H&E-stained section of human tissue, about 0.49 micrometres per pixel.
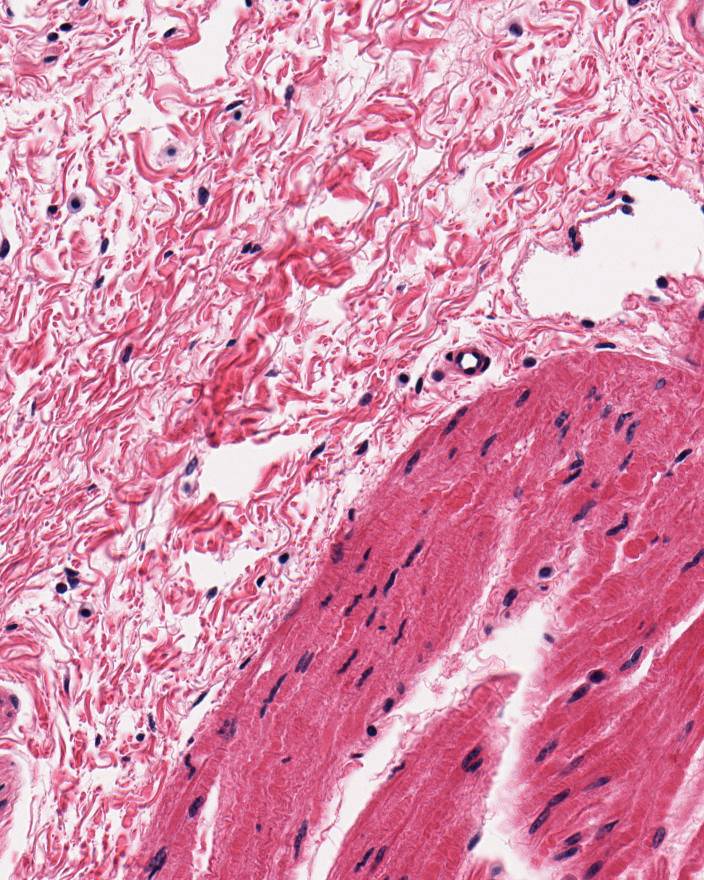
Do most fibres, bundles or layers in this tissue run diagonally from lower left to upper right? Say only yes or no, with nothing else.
Yes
